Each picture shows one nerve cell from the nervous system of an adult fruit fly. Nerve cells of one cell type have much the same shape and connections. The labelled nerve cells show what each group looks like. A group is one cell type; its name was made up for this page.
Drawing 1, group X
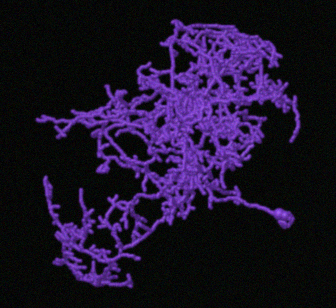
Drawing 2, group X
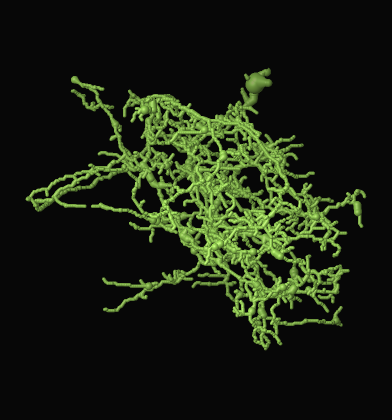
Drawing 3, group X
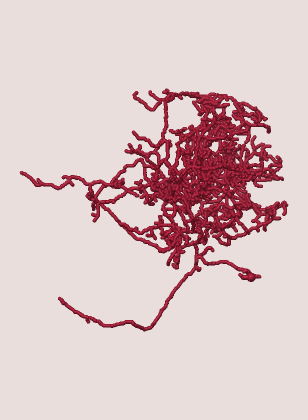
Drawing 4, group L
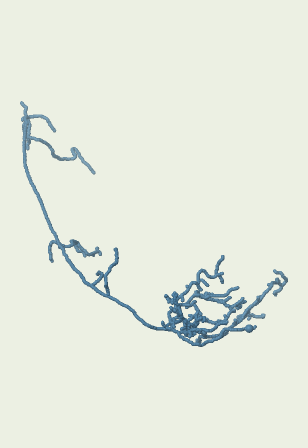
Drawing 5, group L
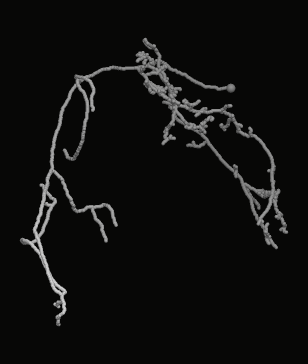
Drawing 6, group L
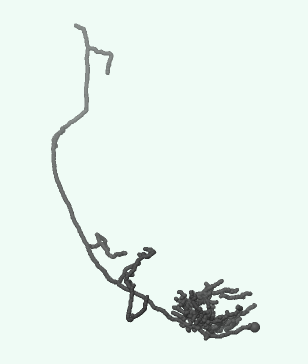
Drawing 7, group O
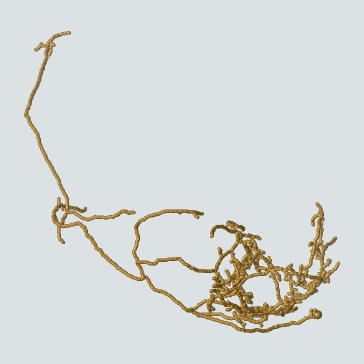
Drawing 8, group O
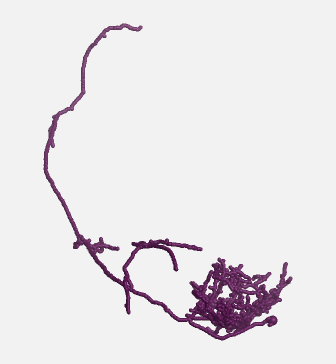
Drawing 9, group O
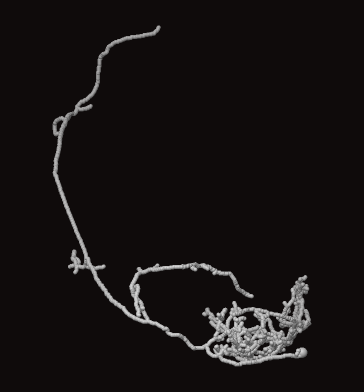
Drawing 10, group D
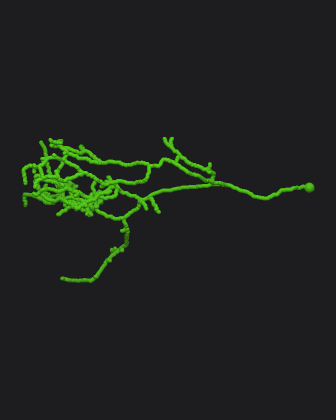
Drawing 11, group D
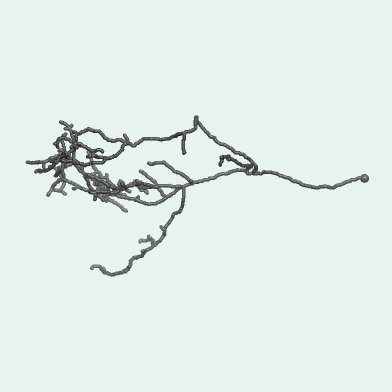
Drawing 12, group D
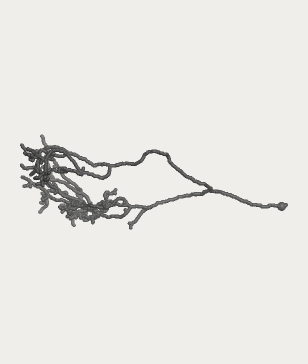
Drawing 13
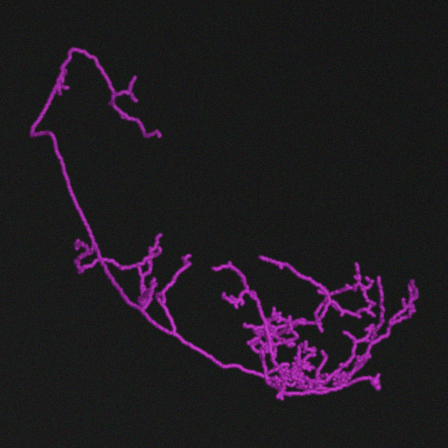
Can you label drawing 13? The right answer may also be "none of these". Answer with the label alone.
group L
